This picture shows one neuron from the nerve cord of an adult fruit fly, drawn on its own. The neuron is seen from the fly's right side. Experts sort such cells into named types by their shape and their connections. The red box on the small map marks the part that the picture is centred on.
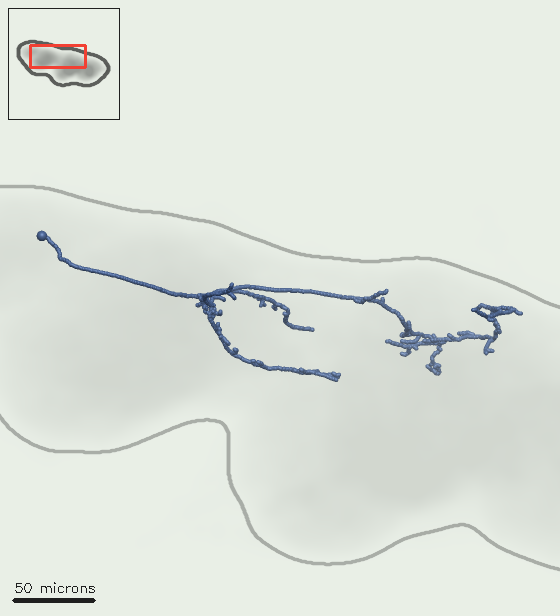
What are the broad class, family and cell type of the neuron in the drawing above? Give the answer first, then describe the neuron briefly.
It is a nerve-cord intrinsic neuron. The family is hemilineage 03B. Its cell type is IN03B091. By the scale bar it is about 300 microns wide in this view. As drawn here it is more than twice as wide as it is tall.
